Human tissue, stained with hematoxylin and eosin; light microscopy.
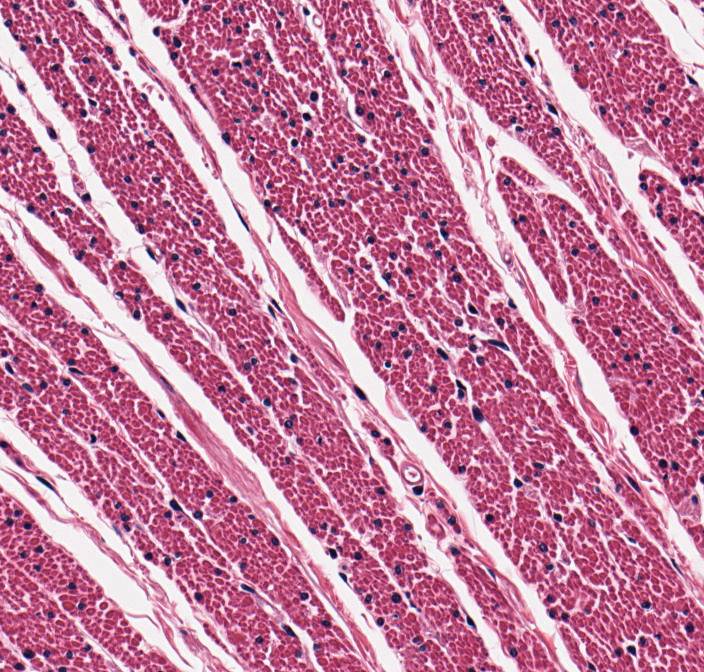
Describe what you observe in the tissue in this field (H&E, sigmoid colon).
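Long parallel bands run diagonally, upper left to lower right, with small dark round to oval nuclei scattered fairly evenly. Some clefts hold thin pale pink fibrous wisps with a few elongated nuclei, clearest centrally. A small round vessel sits in a cleft just below centre.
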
